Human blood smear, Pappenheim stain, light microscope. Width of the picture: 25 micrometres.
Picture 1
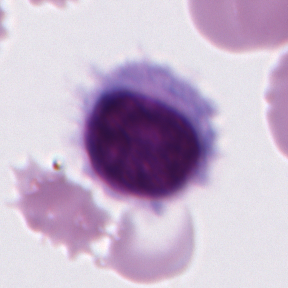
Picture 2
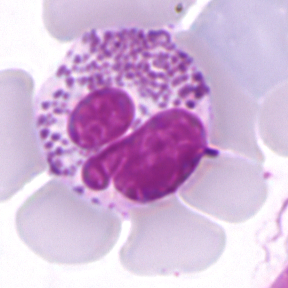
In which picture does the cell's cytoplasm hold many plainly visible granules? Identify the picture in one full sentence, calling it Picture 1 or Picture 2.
Many granules can be seen in the cytoplasm of the cell in picture 2.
